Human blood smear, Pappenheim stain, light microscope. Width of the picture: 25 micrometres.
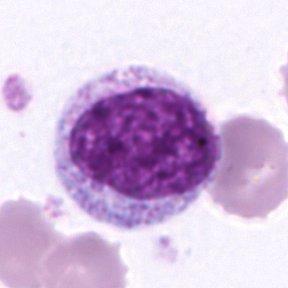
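Myelocyte, stained smear of human peripheral blood. Cell about 14 micrometres across. Nucleus oval, about 13 by 10 micrometres, filling about 60% of cell area, set off-centre toward upper right. Chromatin coarse and patchy, darker clumps between paler areas. Cytoplasm pale greyish-lilac, fine purple granules scattered throughout.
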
